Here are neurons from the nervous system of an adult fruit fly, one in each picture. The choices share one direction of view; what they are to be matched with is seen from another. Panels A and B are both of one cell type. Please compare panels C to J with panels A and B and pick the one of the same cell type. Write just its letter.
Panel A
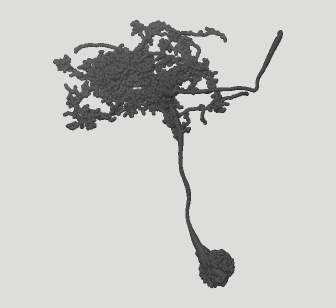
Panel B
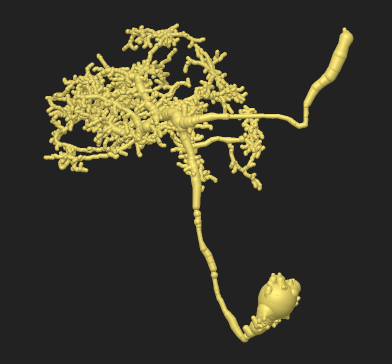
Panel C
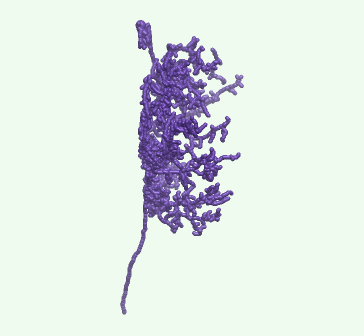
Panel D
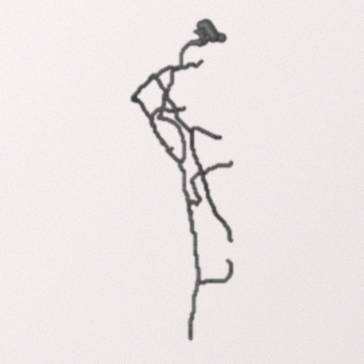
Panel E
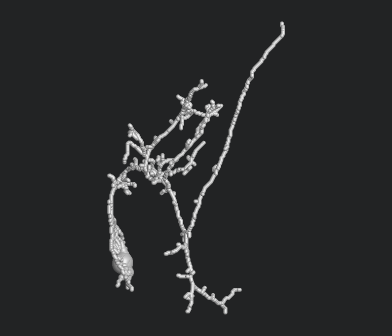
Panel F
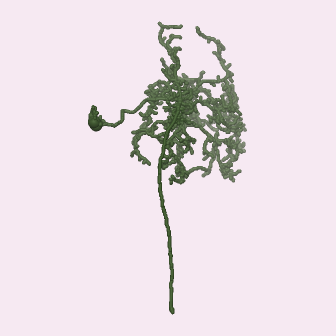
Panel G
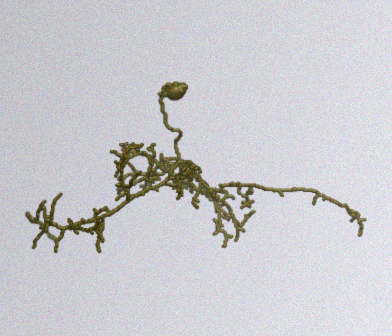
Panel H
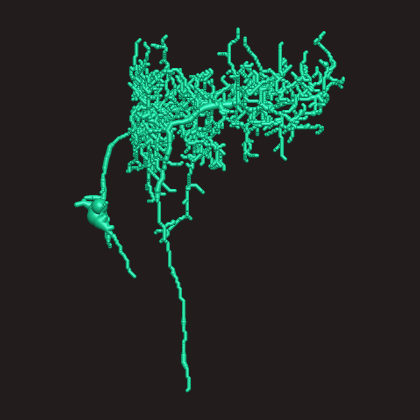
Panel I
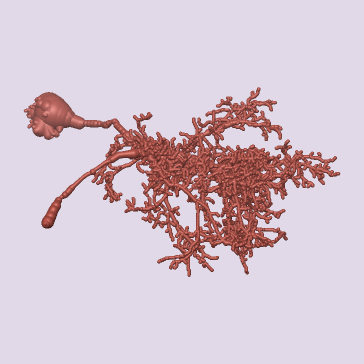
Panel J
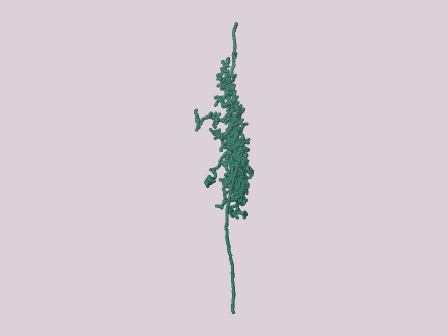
I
